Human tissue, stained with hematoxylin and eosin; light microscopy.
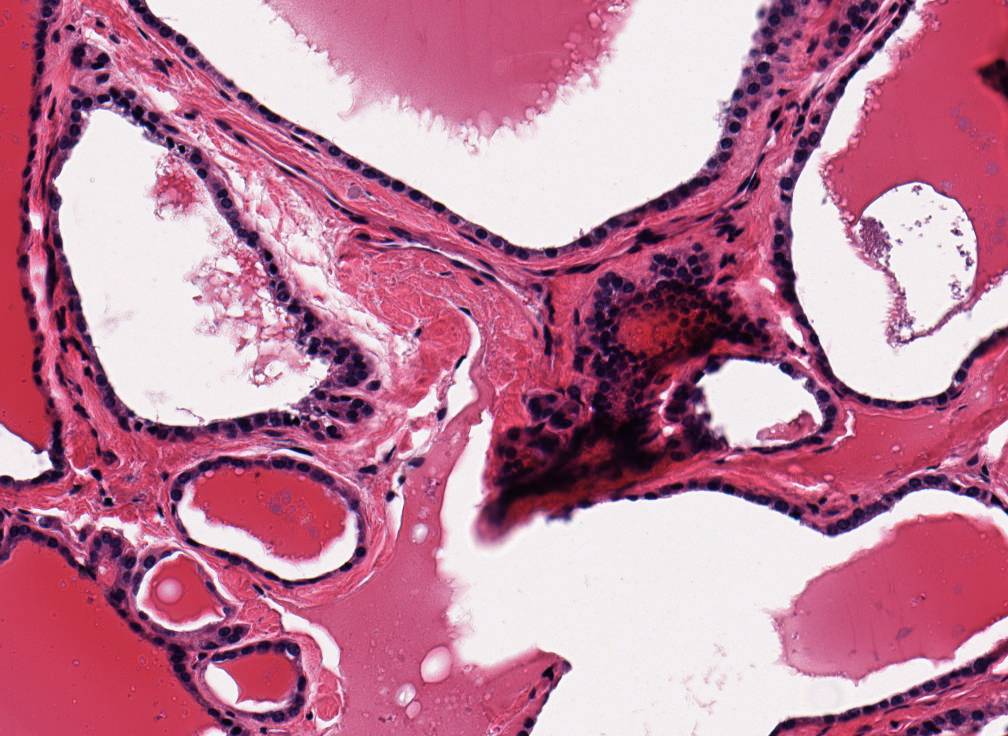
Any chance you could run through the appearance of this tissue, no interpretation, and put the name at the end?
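First, the overall pattern: large, irregular, dilated spaces dominate the field, separated by thin strands of stroma. Second, the lining: a single layer of flattened to cuboidal cells. Third, the nuclei of those lining cells, which are small, round and darkly stained. Fourth, near the centre, a crowded cluster of cells with dark nuclei. This tissue is thyroid.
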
